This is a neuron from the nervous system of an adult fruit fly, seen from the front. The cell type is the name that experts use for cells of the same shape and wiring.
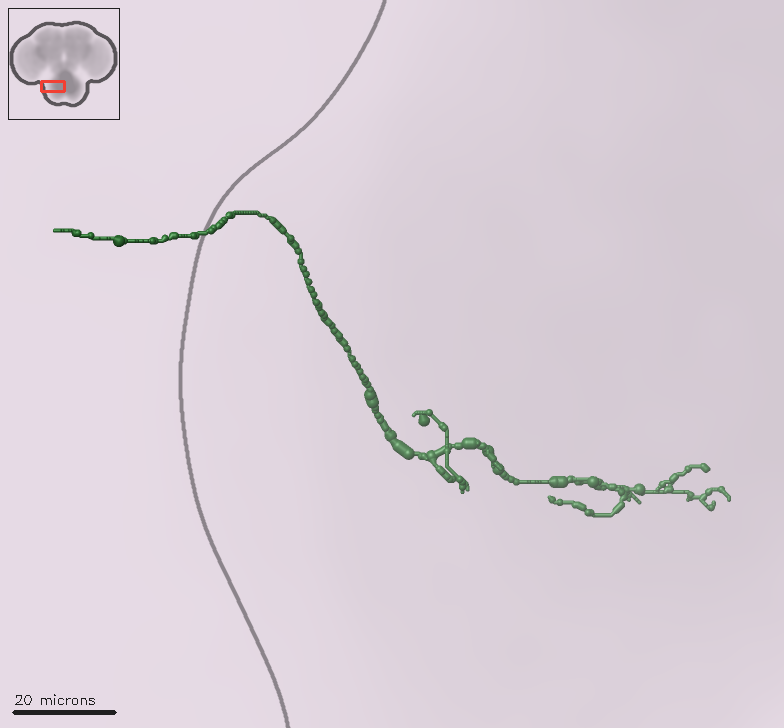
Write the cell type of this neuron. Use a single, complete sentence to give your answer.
As its cell type, this neuron has WG3.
